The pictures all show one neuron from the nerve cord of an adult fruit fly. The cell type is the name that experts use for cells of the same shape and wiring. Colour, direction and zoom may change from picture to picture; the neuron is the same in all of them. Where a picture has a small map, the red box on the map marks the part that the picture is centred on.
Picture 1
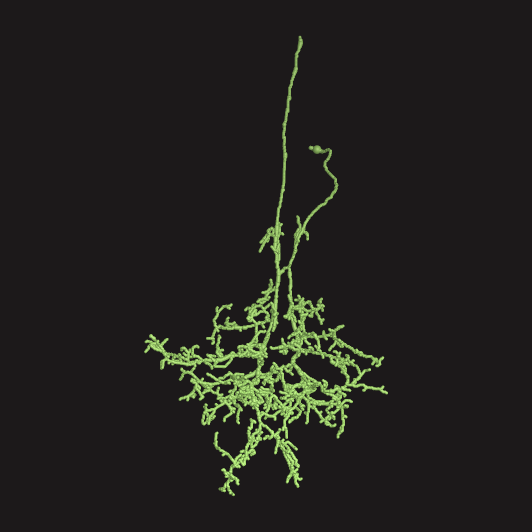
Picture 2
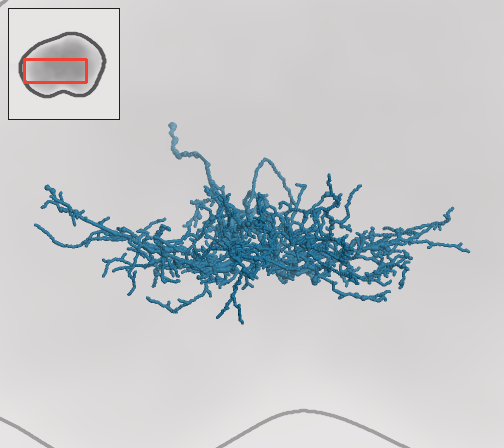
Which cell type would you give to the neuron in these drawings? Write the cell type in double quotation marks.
"AN08B034"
